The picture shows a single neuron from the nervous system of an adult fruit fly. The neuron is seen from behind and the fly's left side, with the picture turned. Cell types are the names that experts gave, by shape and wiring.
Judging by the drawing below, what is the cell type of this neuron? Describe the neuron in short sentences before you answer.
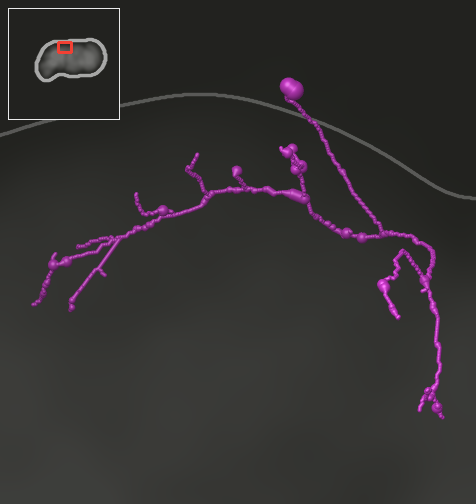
The cell body can be seen at the top of the picture. In this view it is about as wide as it is tall. This is a nerve-cord intrinsic neuron. Its cell type is IN13A071.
